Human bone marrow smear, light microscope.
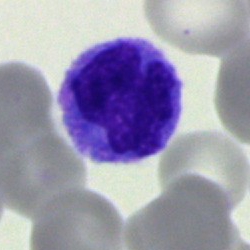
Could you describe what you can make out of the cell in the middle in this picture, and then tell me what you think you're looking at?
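The outline of this cell is round, and its nucleus fills most of it. Within that nucleus the chromatin is dark purple and coarsely clumped, and no nucleoli are visible. It is a monocyte.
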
